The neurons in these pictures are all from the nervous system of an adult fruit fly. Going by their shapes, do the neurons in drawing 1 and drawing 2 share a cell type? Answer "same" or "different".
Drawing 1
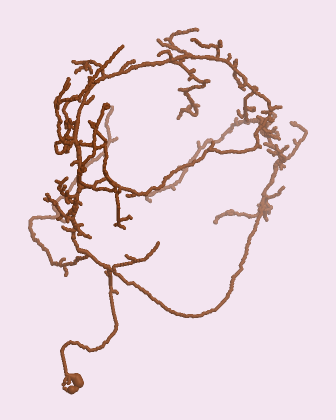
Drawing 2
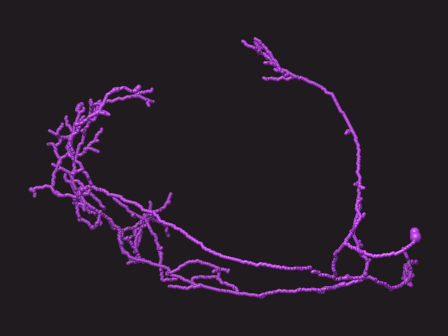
different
